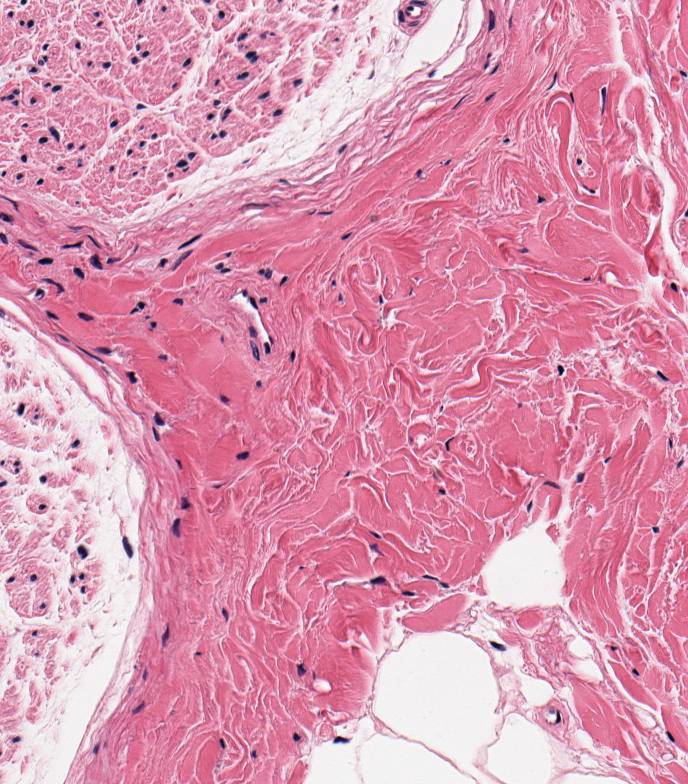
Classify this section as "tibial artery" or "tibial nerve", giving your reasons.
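The answer is tibial nerve.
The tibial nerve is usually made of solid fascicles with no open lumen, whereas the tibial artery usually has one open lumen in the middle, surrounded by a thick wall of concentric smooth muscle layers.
Two rounded bundles of paler pink tissue with scattered dark nuclei at the upper left and the left edge fit such fascicles.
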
